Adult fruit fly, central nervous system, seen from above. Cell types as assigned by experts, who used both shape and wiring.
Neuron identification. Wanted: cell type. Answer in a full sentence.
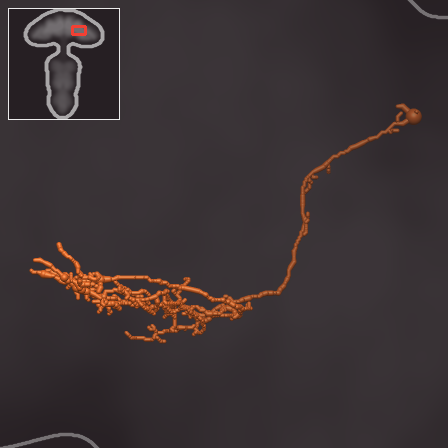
The cell type is SLP184.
